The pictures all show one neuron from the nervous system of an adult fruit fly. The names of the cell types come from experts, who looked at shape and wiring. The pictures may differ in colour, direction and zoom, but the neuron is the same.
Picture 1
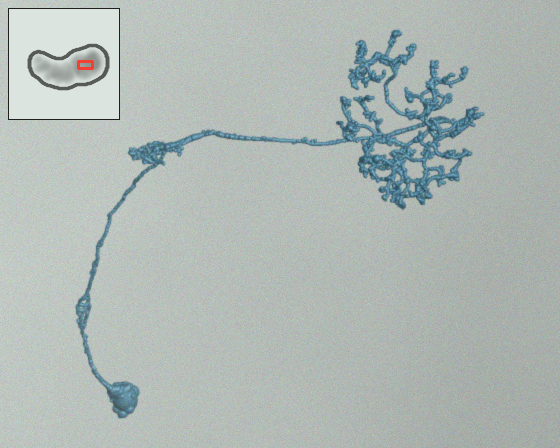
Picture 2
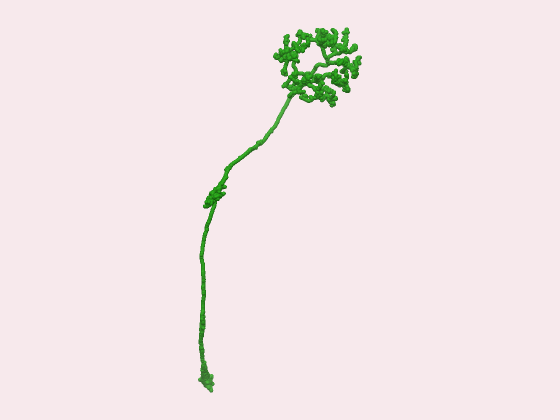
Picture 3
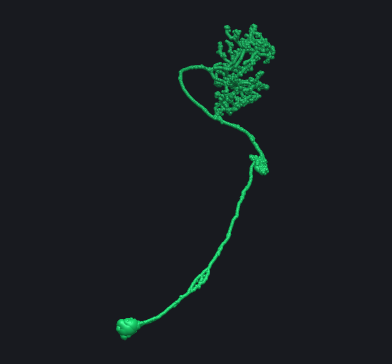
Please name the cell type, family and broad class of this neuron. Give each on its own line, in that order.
ER3p_a
hemilineage EBa1
central-brain intrinsic neuron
